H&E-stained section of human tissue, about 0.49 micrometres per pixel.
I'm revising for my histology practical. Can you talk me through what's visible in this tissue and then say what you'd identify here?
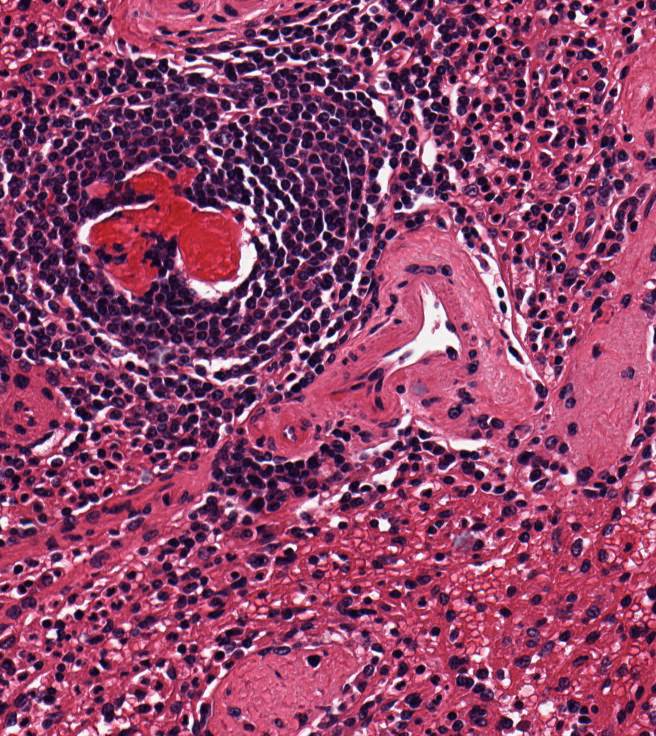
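Upper left, there's a dense rounded aggregate of small lymphocytes with small round dark-staining nuclei and scant cytoplasm. They're layered concentrically around a central lobulated mass of bright red homogeneous material, while the rest of the field is looser and pinker. This is spleen.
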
